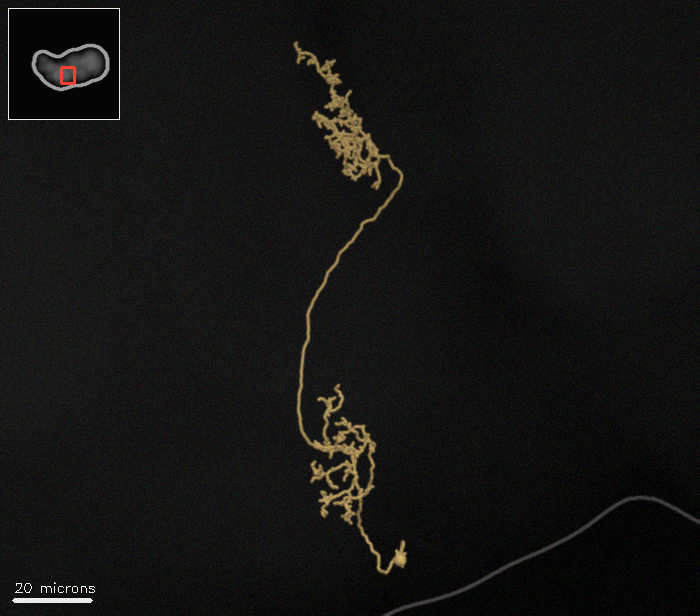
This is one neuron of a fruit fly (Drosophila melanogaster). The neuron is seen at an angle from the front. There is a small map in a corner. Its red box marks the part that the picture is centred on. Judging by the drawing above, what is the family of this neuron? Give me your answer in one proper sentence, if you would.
The neuron is listed under family Tm.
